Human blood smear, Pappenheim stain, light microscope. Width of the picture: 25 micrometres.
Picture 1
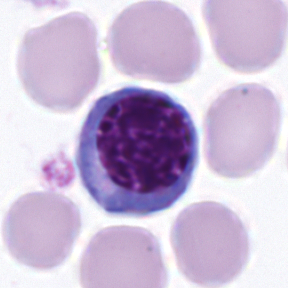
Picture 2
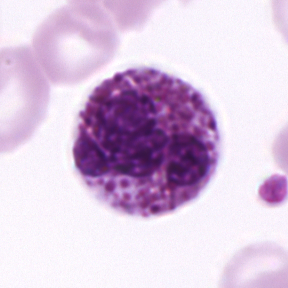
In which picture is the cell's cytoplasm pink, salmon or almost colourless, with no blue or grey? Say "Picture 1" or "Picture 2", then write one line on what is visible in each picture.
Picture 2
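In picture 1: The cytoplasm is stained a deep blue.
In picture 2: The cytoplasm between the granules is pale pinkish.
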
